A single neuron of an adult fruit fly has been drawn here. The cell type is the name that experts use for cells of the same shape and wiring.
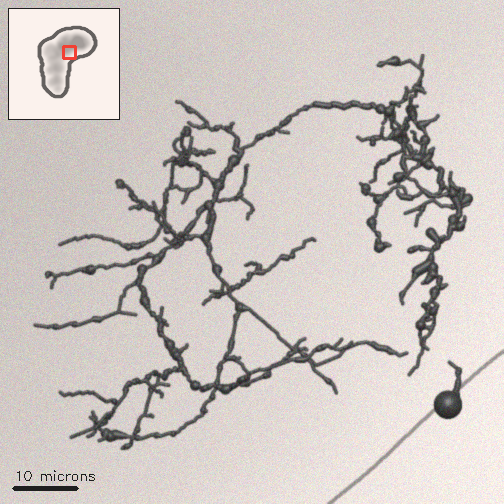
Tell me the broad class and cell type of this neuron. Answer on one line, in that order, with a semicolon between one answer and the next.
central-brain intrinsic neuron; CB3541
